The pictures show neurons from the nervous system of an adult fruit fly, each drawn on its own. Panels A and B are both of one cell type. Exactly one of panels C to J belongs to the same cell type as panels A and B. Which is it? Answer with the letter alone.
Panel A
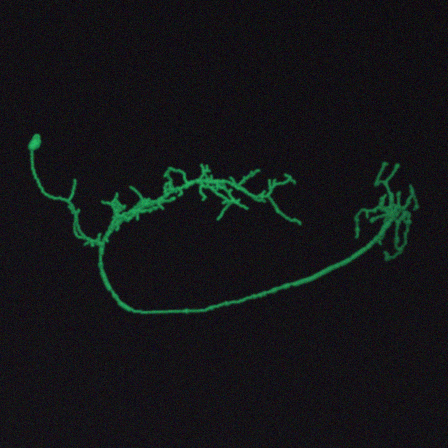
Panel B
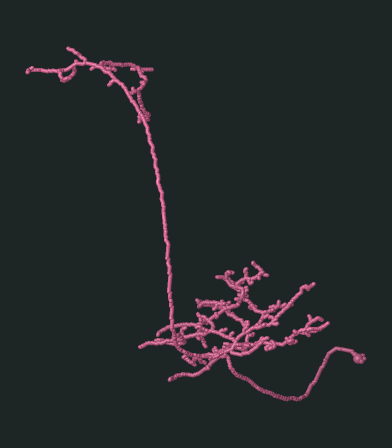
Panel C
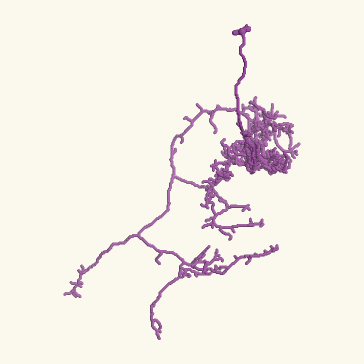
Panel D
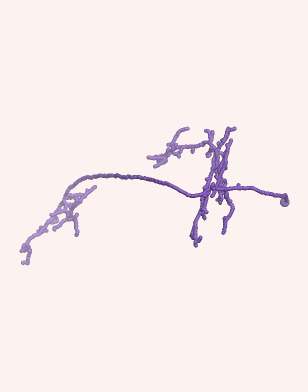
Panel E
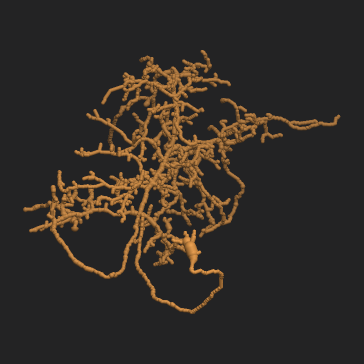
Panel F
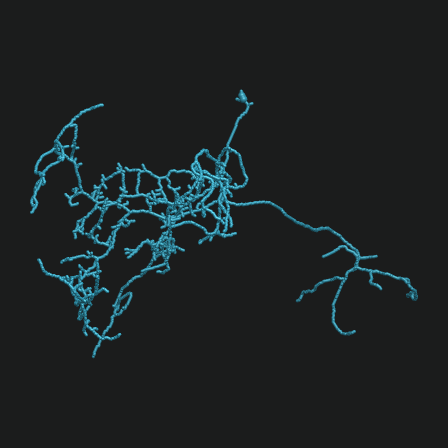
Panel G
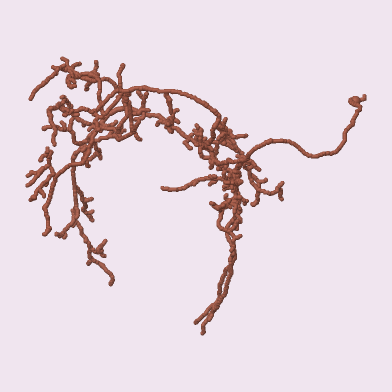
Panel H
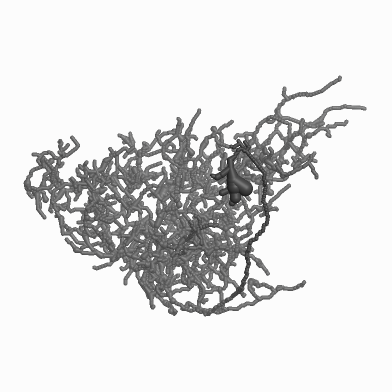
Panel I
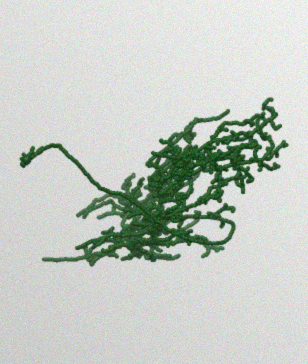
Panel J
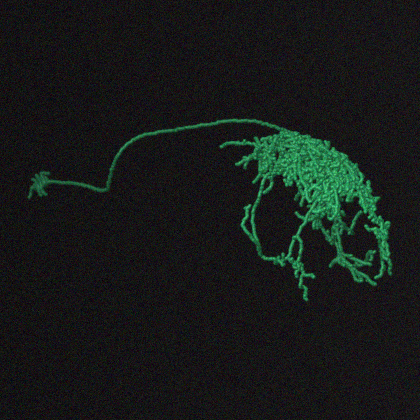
D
